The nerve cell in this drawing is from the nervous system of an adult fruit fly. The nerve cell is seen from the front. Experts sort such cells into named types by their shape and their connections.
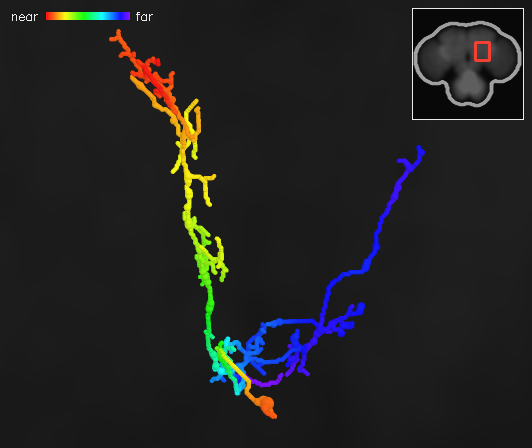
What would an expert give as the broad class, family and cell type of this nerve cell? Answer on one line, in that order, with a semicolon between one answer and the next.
central-brain intrinsic neuron; hemilineage WEDa2; LAL048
